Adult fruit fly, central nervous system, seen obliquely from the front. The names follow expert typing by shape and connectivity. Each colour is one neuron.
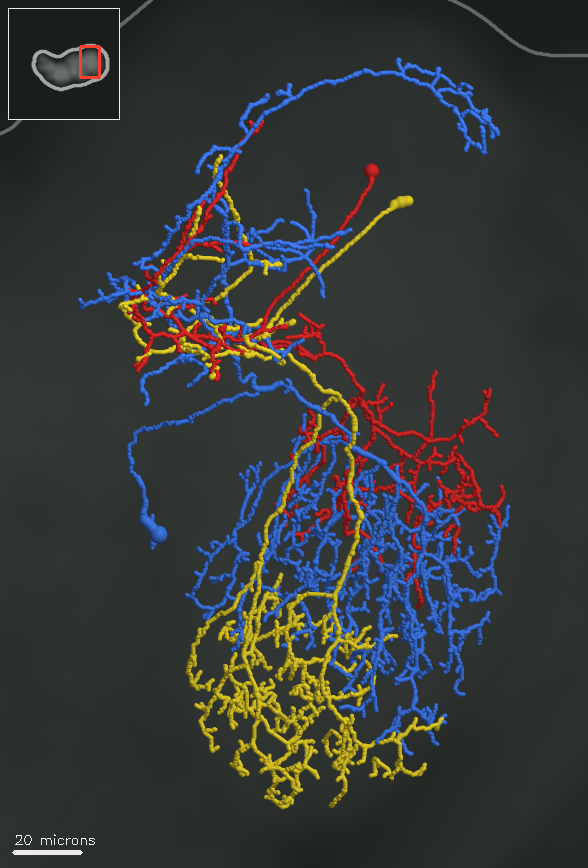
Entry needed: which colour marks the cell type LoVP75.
yellow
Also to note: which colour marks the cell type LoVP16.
red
